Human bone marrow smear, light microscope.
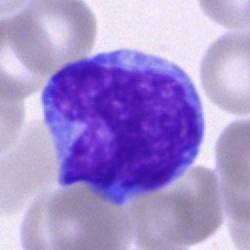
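Monocyte, the central cell of a stained bone marrow smear. The nucleus fills most of the cell and has a wedge-shaped notch cut into its left side. Cytoplasm is scant, a pale blue rim, with its widest patch at the left, lying in the nuclear notch.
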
